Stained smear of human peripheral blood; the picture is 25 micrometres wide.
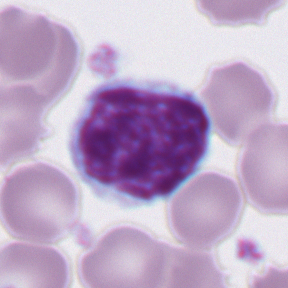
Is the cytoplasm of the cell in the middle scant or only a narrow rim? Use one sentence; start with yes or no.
Yes, it is a narrow rim of cytoplasm that surrounds the nucleus.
